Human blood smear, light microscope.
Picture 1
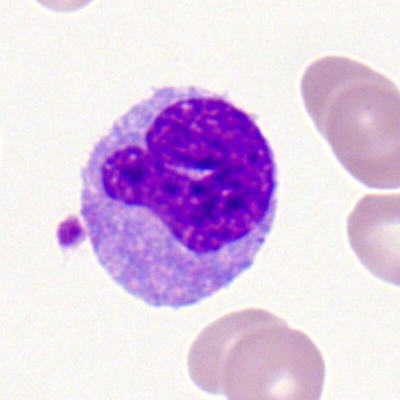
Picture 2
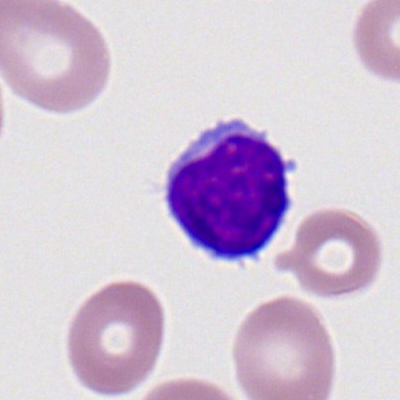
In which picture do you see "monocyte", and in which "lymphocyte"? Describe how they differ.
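The monocyte appears in picture 1; the lymphocyte appears in picture 2. Both cells have a roughly round outline. The monocyte has a folded nucleus with a smaller lobe on its left side. Its cytoplasm is abundant and pale greyish-blue.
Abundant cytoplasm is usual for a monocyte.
Fine, faint pinkish-purple granules lie in this cytoplasm.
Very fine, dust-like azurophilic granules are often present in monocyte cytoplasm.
In the lymphocyte, the chromatin is dark purple and coarsely clumped, and the cytoplasm contains no granules.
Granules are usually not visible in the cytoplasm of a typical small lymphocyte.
Short fine projections extend from the lymphocyte's edge. A small purple fragment touches the left edge of the monocyte, whereas no red cell touches the lymphocyte.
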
